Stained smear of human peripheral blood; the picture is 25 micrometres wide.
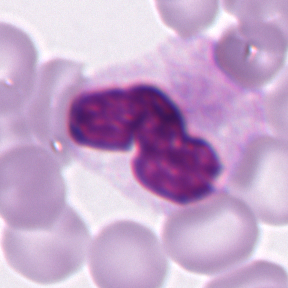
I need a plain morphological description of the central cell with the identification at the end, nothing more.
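Notice the nucleus: two large lobes, one at upper left and one at lower right, joined by a broad neck. You won't find any nucleoli in it. The cytoplasm holds fine, faint pinkish granules, and there are no vacuoles to see. What you are looking at is a segmented neutrophil.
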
